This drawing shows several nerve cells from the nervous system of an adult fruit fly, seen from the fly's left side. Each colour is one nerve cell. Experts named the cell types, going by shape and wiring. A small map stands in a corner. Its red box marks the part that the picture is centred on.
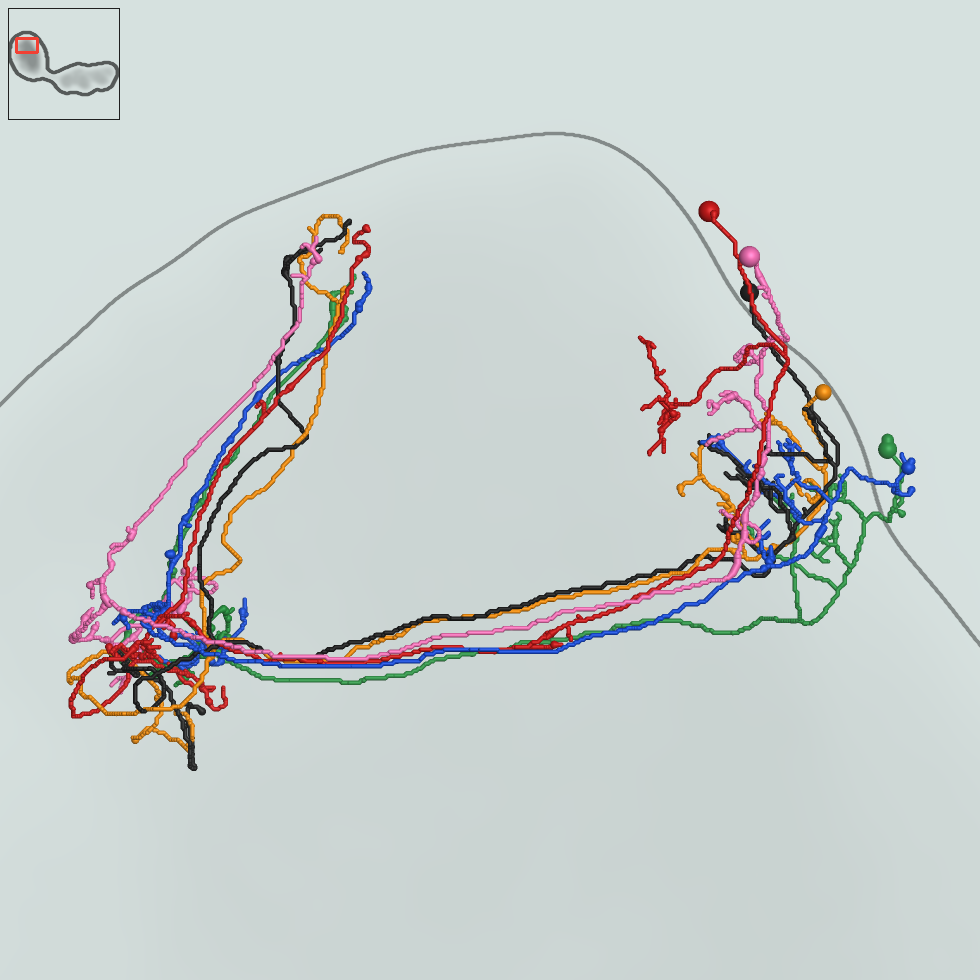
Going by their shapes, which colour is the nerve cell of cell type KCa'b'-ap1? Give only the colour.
pink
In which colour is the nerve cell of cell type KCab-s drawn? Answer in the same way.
black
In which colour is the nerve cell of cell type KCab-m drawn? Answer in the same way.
orange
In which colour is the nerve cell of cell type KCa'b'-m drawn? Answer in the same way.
blue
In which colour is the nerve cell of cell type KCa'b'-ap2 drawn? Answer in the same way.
green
